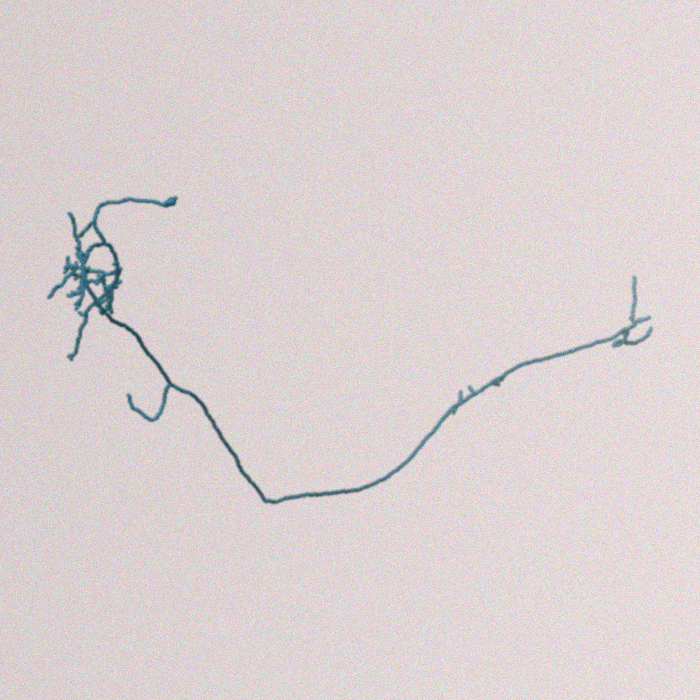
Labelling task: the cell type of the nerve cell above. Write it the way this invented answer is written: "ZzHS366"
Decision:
"DNpe054"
